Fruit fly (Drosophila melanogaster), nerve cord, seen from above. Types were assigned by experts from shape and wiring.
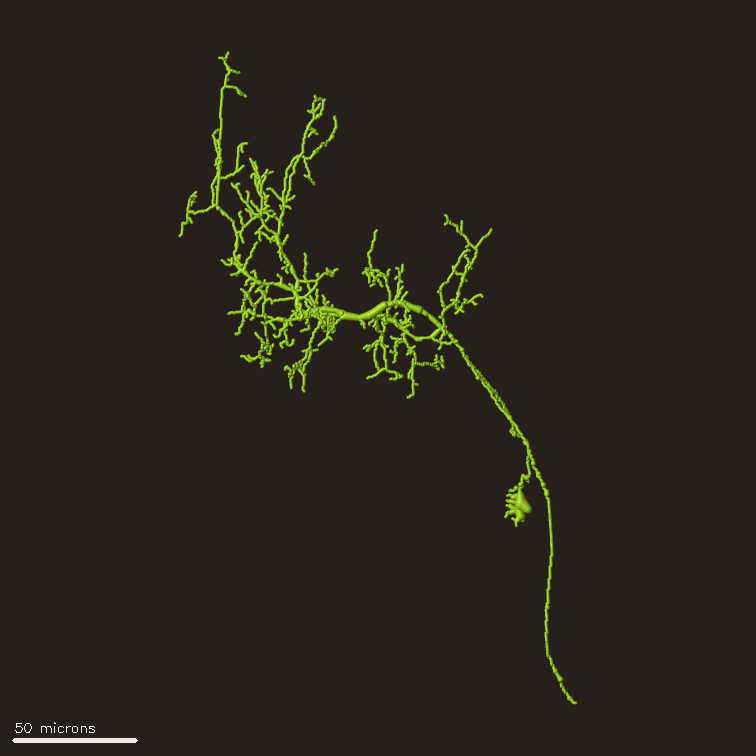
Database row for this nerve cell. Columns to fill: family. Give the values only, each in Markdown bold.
**hemilineage 08A**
